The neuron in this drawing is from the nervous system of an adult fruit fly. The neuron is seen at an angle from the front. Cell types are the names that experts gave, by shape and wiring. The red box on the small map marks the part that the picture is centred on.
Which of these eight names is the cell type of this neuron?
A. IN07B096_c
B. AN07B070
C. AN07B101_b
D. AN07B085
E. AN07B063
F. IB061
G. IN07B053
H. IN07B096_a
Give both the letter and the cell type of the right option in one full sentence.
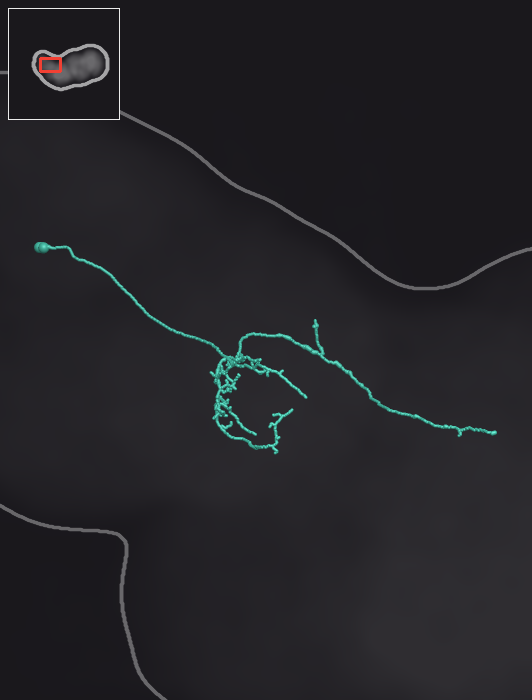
Option A states the cell type of the neuron, which is IN07B096_c.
